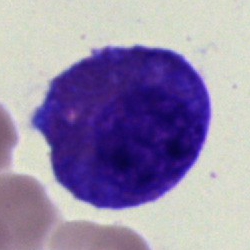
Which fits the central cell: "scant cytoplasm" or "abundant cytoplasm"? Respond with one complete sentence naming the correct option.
Around its nucleus, the cell has no more than a narrow rim of cytoplasm.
